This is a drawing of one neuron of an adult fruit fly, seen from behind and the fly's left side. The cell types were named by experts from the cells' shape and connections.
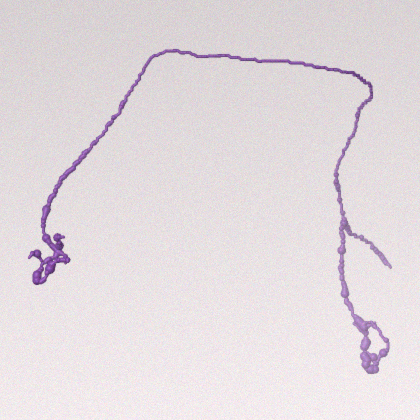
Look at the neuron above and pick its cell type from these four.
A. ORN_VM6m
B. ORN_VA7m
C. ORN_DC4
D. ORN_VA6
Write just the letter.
B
